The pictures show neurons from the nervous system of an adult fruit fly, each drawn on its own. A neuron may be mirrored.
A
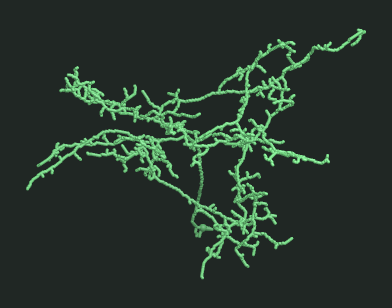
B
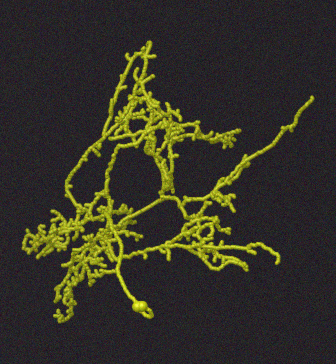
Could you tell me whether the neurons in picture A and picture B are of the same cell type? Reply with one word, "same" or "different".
same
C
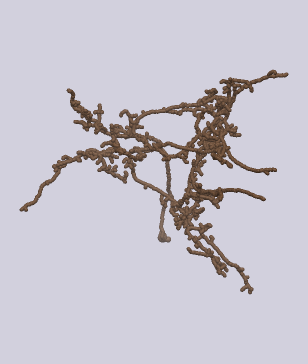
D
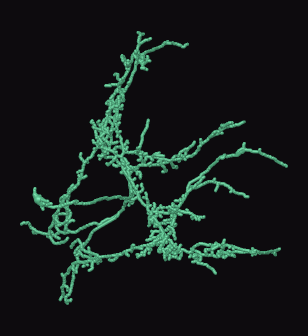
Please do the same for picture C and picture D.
different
